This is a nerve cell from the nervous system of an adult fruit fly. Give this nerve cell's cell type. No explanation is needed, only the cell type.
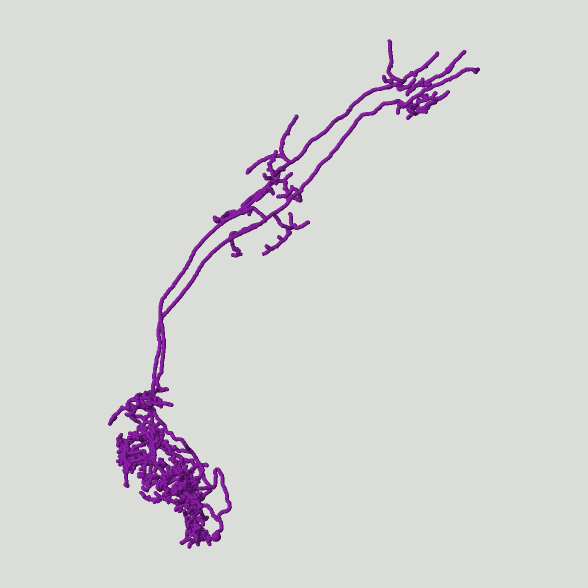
DNpe020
